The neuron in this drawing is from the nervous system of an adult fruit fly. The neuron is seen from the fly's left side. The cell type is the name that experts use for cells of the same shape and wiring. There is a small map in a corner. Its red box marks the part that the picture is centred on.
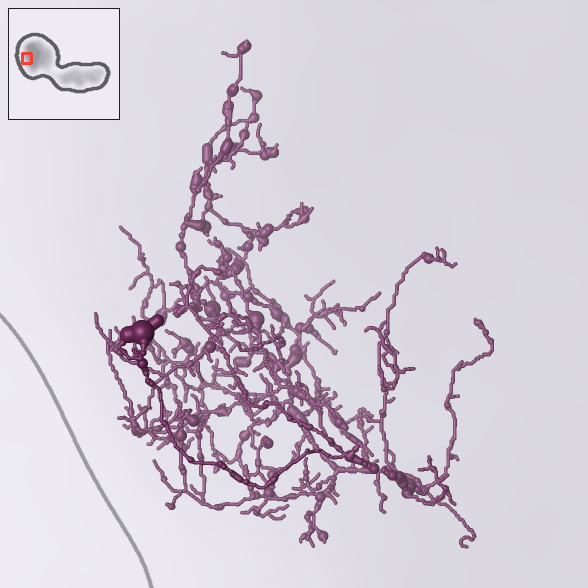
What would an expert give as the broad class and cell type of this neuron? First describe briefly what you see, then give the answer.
The cell body is on the left of the picture. The picture shows more than a hundred branch ends. Its broad class is central-brain intrinsic neuron. The cell type is AVLP381.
